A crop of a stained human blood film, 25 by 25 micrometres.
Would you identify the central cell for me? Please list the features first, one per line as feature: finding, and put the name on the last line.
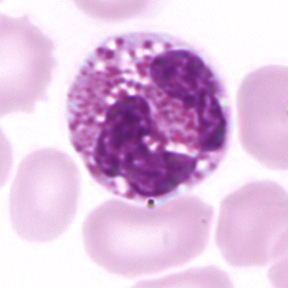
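Outline: round and smooth
Size: about 14 micrometres across
Nuclear lobes: one upper right, another lower left
Chromatin: dark purple, coarsely clumped
Granules: densest in the upper left
Name: eosinophil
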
